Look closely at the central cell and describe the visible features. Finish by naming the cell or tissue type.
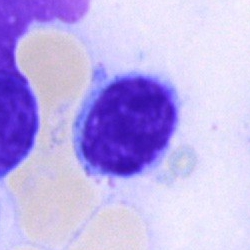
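Have a look at the outline first: it is oval and smooth. Inside, the nucleus takes up nearly the whole cell, and its chromatin stains dark purple all the way through. Around it you can make out a narrow rim of pale blue cytoplasm. This cell is a lymphocyte.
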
